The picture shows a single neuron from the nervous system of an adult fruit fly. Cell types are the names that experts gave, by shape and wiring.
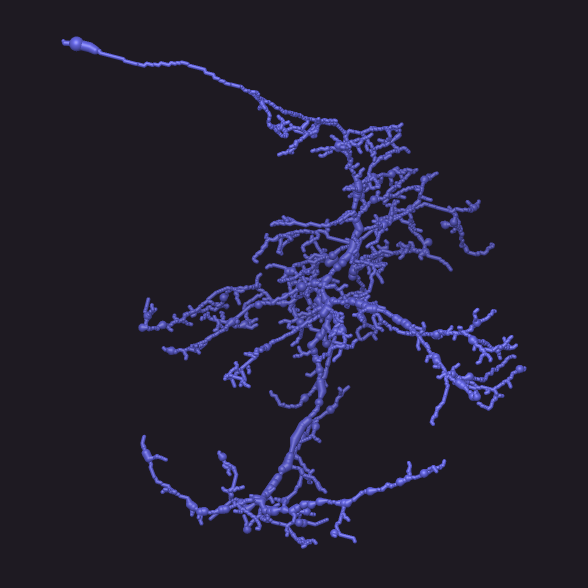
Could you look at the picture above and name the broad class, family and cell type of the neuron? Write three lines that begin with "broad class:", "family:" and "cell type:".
broad class: nerve-cord intrinsic neuron
family: hemilineage 13B
cell type: IN13B024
